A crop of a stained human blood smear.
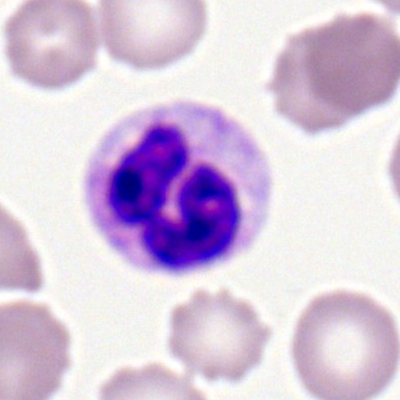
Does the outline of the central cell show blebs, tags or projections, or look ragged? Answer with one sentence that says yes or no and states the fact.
No, along its edge the cell is smooth rather than rough.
